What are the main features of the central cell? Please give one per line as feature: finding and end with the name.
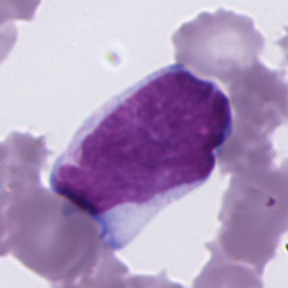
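Shape: elongated; see how its long axis runs from upper right to lower left
Nucleus: oblong, with blunt, squared-off ends
Cytoplasm: pale blue
Granules: none visible in the cytoplasm
Cell: myeloblast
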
